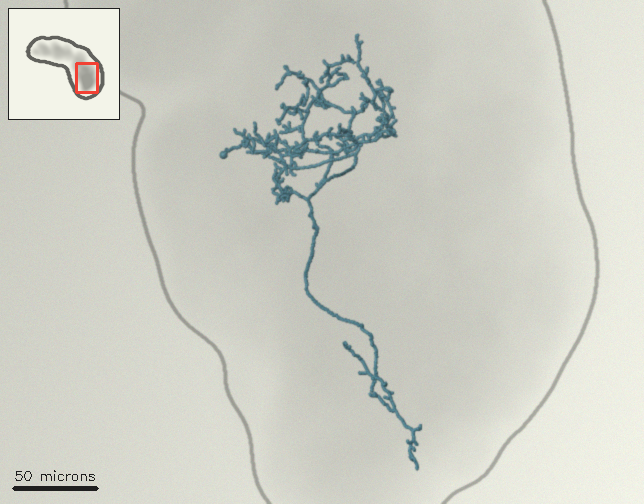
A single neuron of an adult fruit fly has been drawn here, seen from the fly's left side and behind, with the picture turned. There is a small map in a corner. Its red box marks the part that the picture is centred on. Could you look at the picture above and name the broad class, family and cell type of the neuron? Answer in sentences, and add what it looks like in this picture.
It is a central-brain intrinsic neuron. Its family is hemilineage LHl2_ventral. Its cell type is CB2342. From top to bottom in the picture it spans about 250 microns. The picture shows dozens of branch ends.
